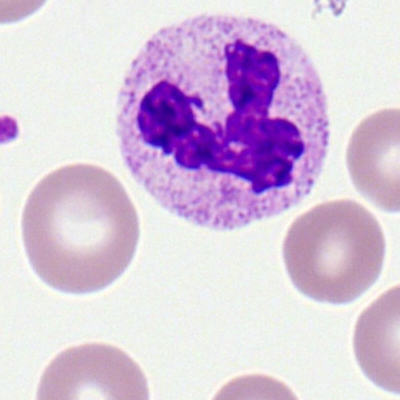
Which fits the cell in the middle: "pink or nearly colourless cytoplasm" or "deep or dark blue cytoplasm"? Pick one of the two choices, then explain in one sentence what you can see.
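Pink or nearly colourless cytoplasm. Abundant pale pink cytoplasm surrounds the nucleus.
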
